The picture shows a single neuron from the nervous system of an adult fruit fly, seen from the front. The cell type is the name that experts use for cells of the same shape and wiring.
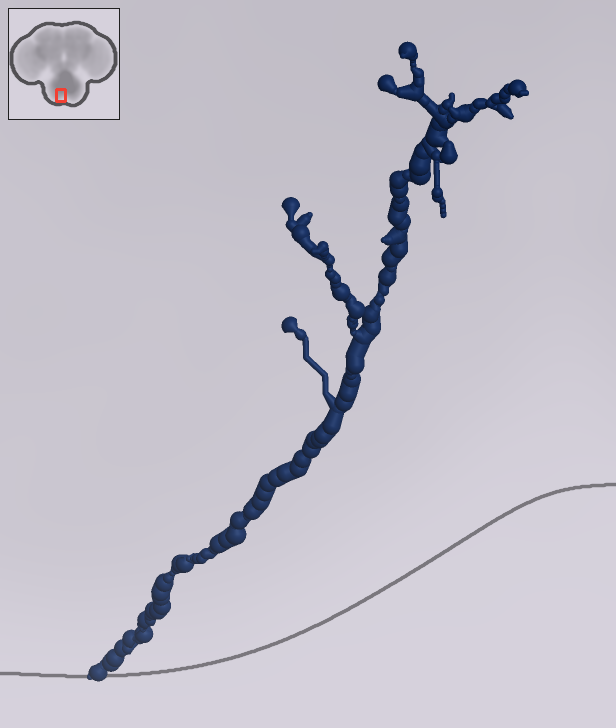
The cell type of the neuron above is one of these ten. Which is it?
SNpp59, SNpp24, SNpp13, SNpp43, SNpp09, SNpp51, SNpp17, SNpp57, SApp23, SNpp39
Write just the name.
SNpp43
